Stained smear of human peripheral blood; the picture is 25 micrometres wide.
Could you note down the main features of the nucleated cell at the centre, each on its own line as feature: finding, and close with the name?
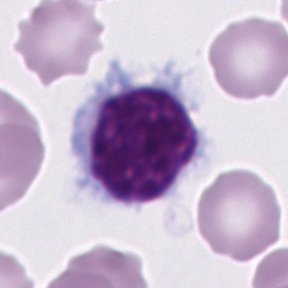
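Projections: fine, wispy, hair-like, around much of the circumference
Outline: irregular and ragged, not a clean circle
Nucleus: round to slightly oval, no indentation or lobes
Nuclear size: about 10 micrometres across
Cytoplasm: pale blue
Name: hairy cell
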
